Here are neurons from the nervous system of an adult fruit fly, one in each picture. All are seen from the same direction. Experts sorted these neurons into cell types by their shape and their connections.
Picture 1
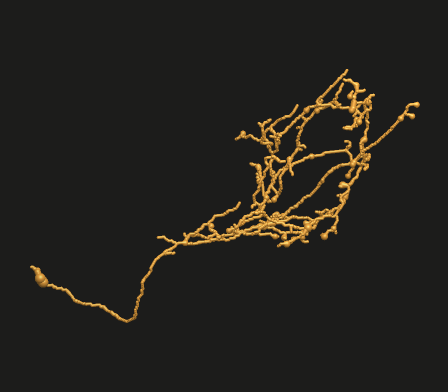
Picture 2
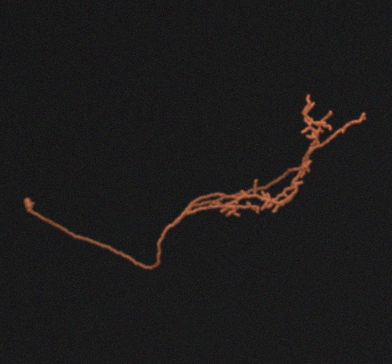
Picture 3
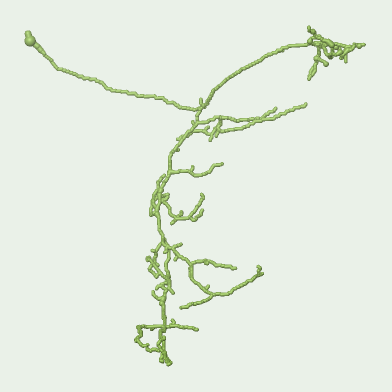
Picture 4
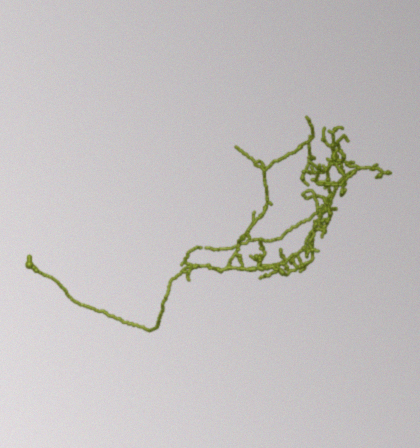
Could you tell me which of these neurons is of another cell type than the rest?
3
